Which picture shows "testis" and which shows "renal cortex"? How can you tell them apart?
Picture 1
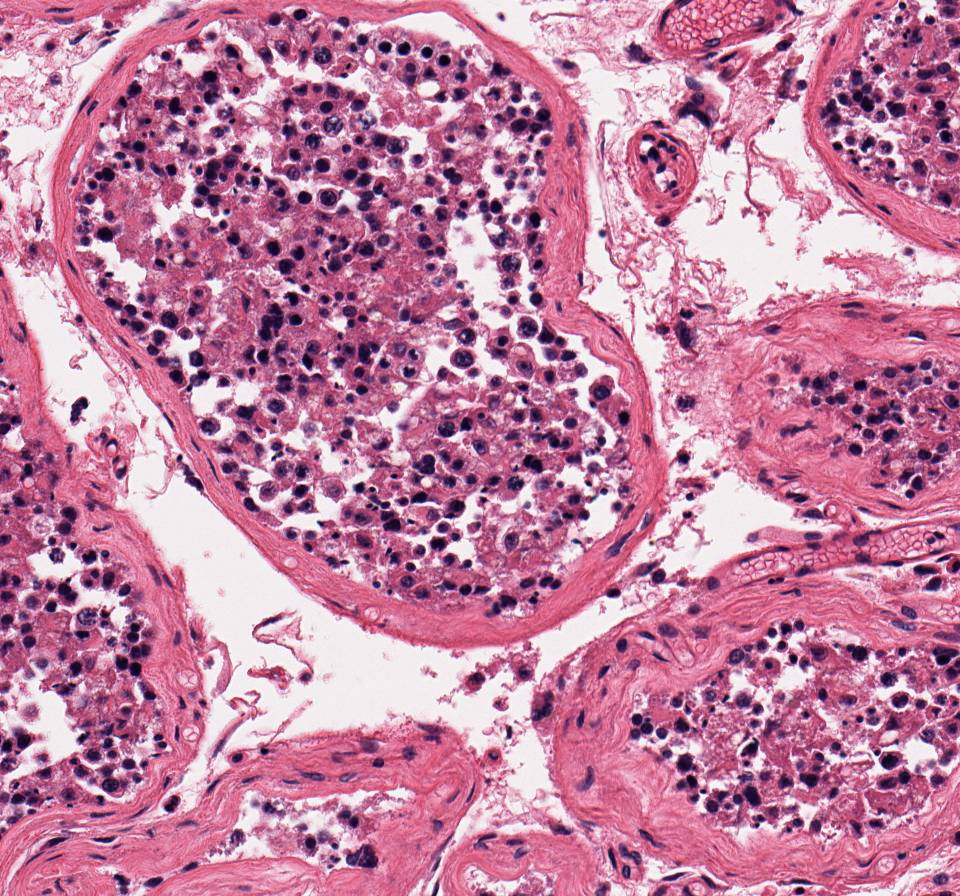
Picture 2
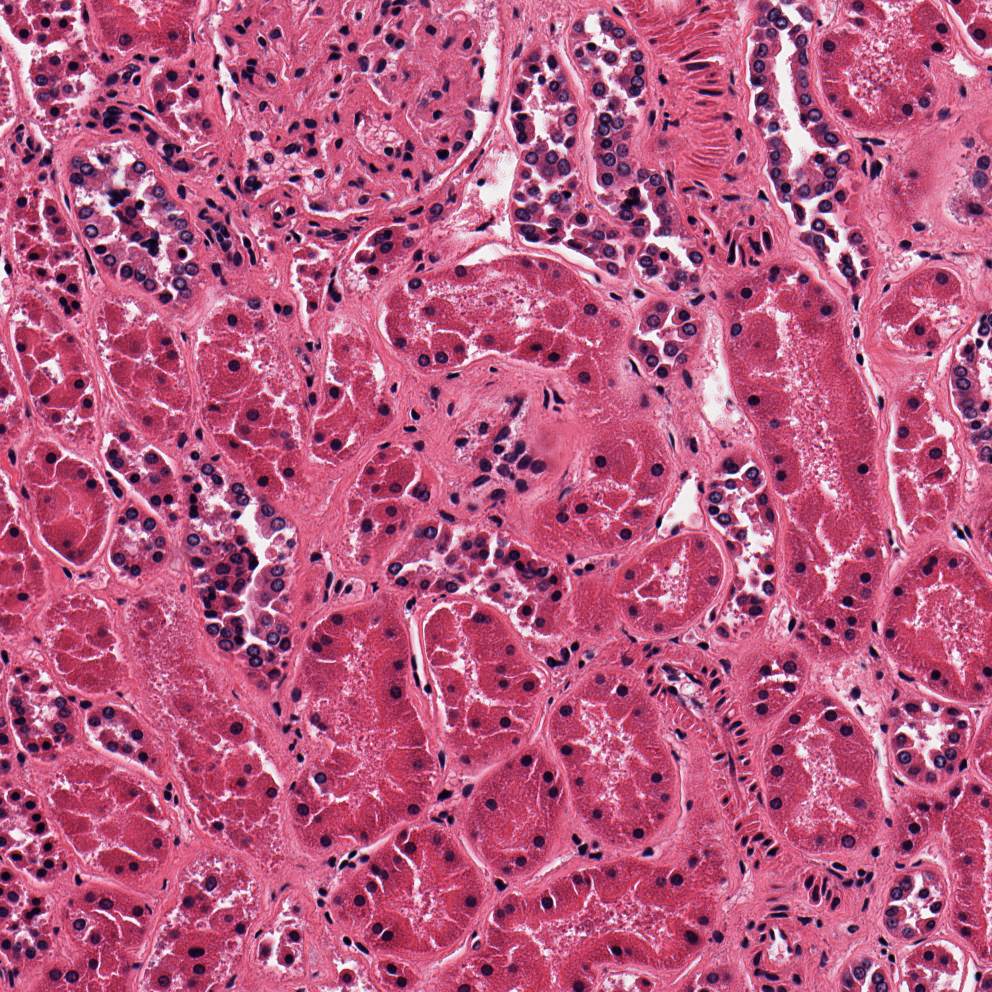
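Right, the testis is picture 1 and the renal cortex picture 2. In the first, I notice each tubule has a thick, layered, pink fibrous wall with flattened spindle-shaped nuclei. Inside, the rounded cells are loosely packed and discohesive, with no orderly layering against the wall. Many have small, dense, dark, shrunken nuclei, and in the large tubule bigger rounded cells with round nuclei and pink cytoplasm are scattered among them. The second is packed with closely set tubules cut in cross and oblique section, with only thin stroma between. Most of it is large tubules whose cells have abundant, intensely eosinophilic granular cytoplasm. Their lumens are narrow and irregular, partly filled with fluffy pale pink material. And no fat cells anywhere there.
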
